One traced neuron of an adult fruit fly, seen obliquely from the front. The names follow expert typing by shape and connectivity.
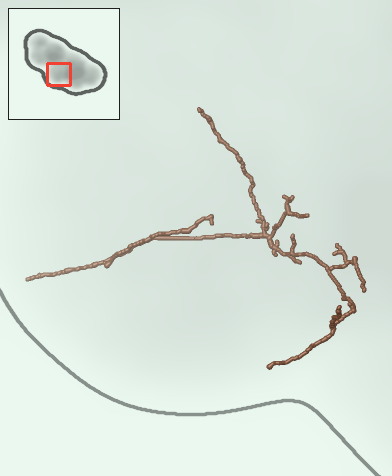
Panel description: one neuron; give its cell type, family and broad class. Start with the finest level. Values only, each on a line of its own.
SNta43
class mechanosensory tactile
sensory neuron entering the nerve cord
